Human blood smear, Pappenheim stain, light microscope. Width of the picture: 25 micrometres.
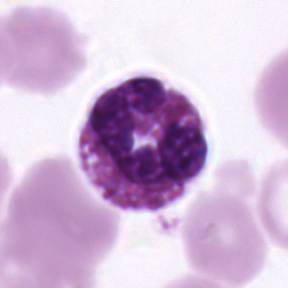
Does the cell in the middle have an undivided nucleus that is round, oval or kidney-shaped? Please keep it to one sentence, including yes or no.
No, its nucleus is not undivided; it is divided into lobes or segments.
